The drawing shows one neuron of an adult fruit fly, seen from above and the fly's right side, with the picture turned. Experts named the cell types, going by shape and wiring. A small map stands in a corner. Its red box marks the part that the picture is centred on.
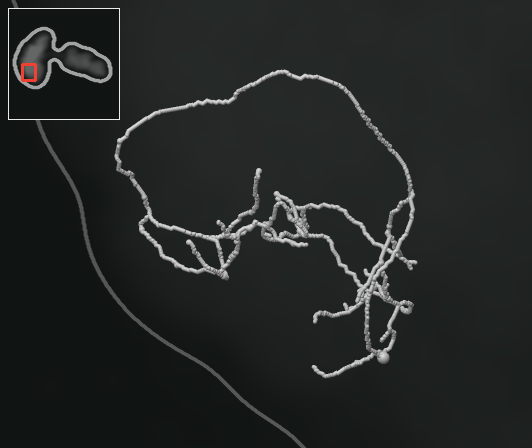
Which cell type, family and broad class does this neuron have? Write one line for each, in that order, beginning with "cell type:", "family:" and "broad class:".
cell type: LHPV5b1
family: hemilineage DL1_dorsal
broad class: central-brain intrinsic neuron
